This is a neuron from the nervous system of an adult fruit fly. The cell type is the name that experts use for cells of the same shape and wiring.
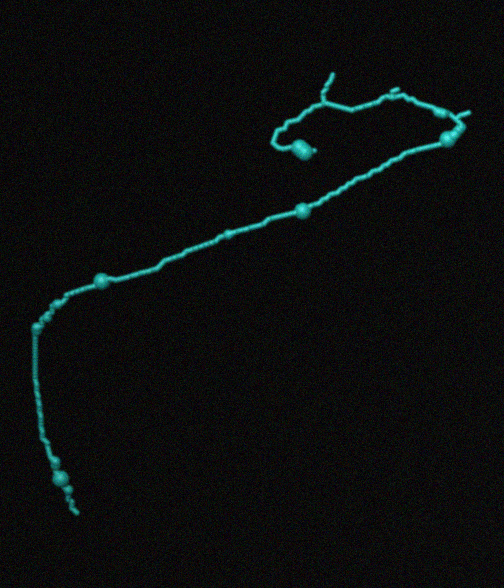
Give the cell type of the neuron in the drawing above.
BM_InOm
